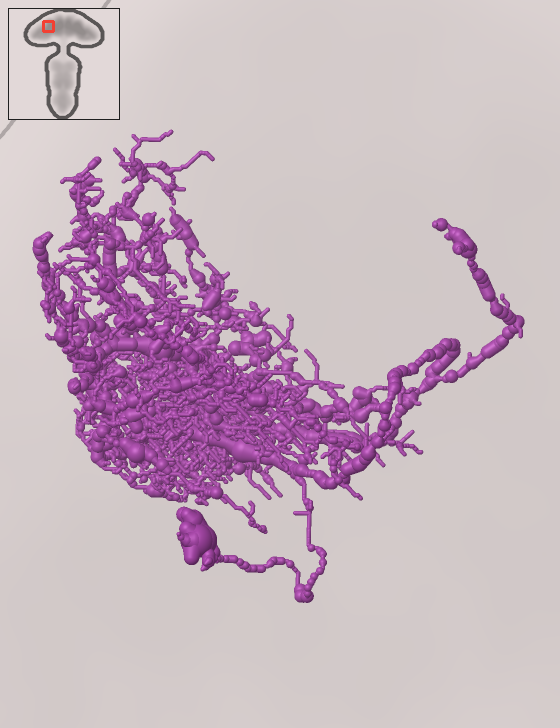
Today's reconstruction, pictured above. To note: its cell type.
PVLP135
